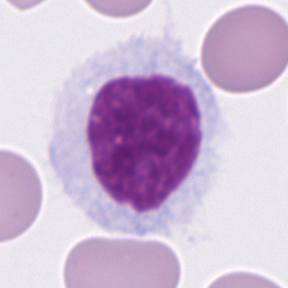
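Hairy cell: the outline is irregular and frayed rather than smooth. The nucleus sits roughly in the centre of the cell, with a broad rim of cytoplasm around it on all sides. No distinct granules can be seen in that cytoplasm.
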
